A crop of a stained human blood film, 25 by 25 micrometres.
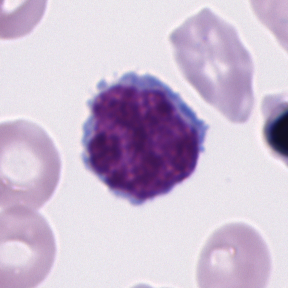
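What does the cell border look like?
It is ragged, with many tiny fuzzy projections.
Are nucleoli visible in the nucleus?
No. The nucleus is roughly round, without lobes, and shows no nucleoli.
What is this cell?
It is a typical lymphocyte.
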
